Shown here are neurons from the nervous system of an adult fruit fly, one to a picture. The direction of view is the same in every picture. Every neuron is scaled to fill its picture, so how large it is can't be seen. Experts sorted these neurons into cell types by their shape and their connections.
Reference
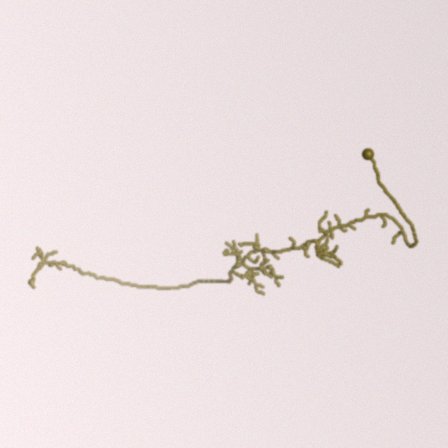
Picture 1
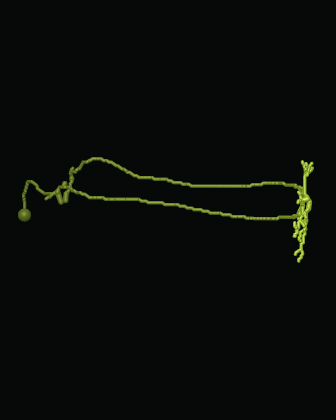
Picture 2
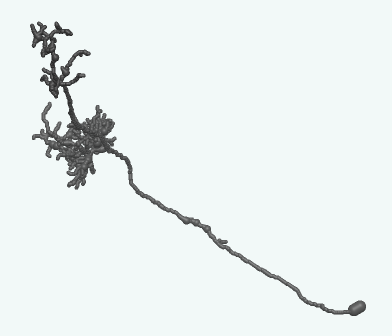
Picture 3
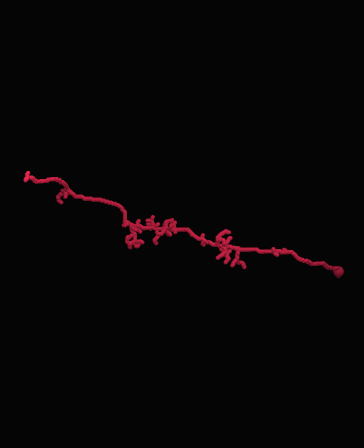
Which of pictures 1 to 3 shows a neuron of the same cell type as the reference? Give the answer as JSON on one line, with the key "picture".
{"picture": 3}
